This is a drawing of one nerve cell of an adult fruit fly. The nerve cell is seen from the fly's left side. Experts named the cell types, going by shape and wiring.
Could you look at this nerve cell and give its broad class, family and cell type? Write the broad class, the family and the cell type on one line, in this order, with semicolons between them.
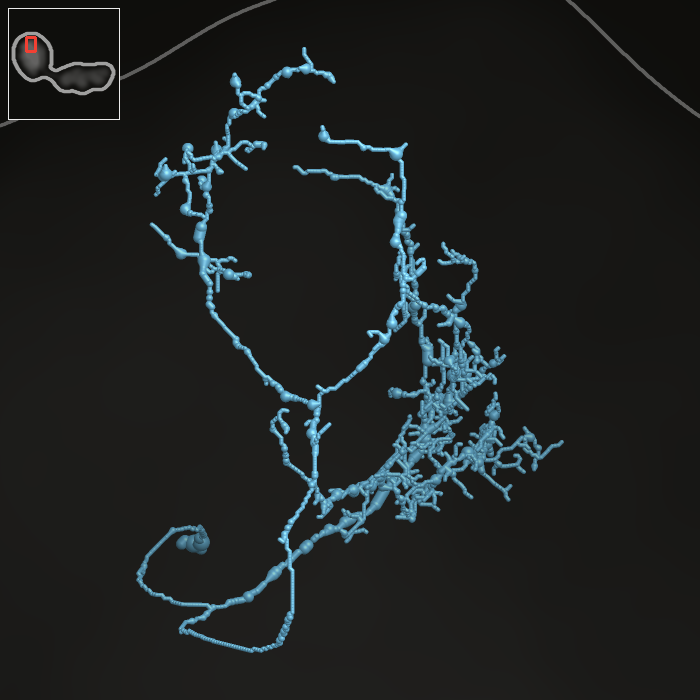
central-brain intrinsic neuron; hemilineage VLPl&d1_dorsal; LHAV7b1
